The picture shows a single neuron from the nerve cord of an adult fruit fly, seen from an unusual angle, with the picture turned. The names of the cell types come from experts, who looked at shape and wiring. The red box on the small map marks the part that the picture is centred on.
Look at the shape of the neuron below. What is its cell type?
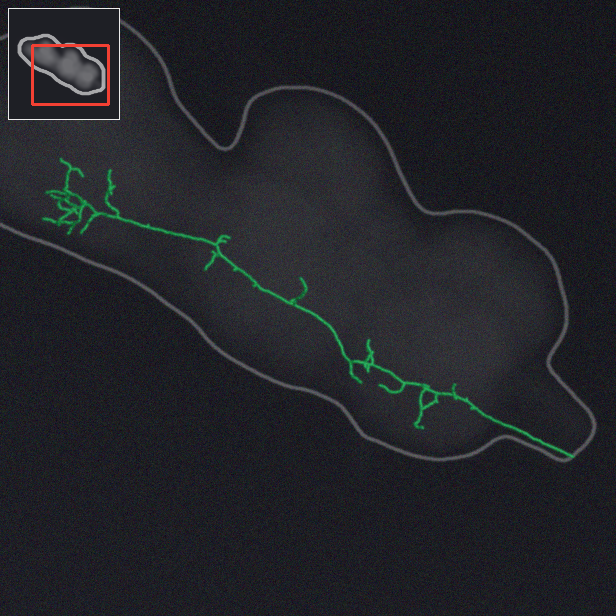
DNge058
